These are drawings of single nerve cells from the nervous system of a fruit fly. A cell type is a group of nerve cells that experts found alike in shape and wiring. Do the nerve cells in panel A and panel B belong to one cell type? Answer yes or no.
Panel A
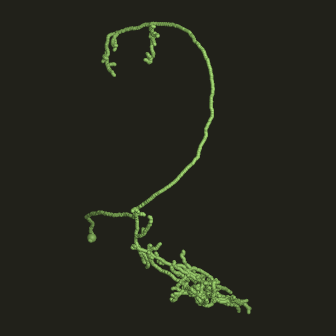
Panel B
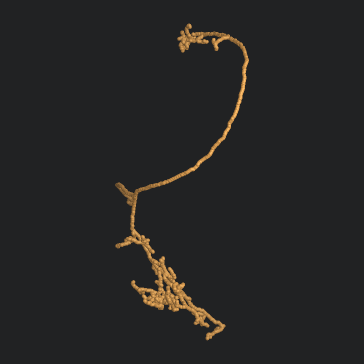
no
